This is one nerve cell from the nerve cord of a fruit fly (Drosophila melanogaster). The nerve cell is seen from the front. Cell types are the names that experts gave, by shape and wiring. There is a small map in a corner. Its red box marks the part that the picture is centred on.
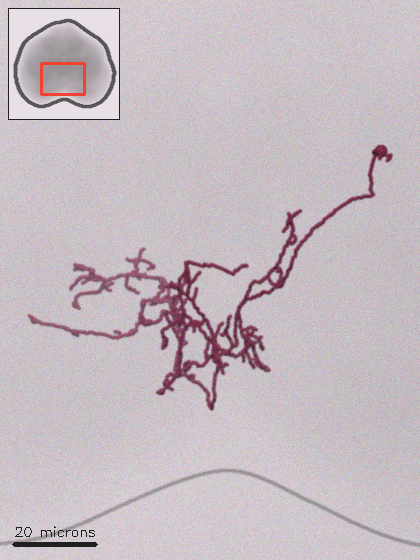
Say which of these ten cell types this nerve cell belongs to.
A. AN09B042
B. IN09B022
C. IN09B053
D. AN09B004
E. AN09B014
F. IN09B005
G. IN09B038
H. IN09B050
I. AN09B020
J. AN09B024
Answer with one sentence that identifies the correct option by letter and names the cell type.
The nerve cell represents the cell type IN09B053, found under option C.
